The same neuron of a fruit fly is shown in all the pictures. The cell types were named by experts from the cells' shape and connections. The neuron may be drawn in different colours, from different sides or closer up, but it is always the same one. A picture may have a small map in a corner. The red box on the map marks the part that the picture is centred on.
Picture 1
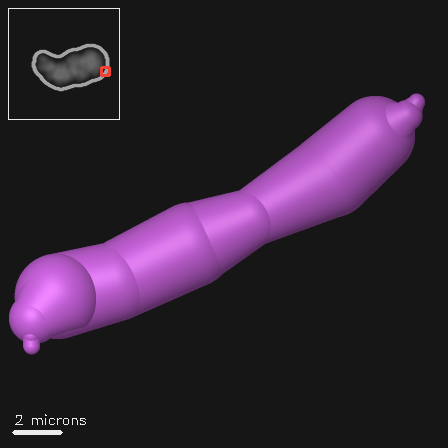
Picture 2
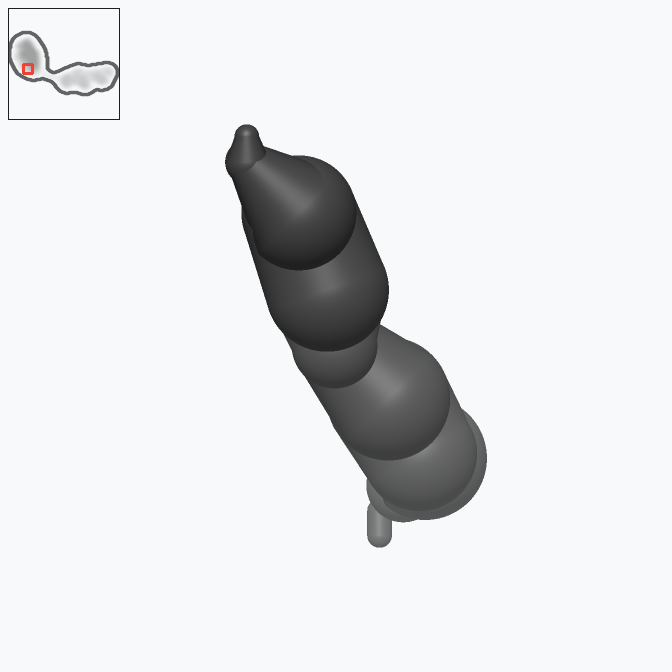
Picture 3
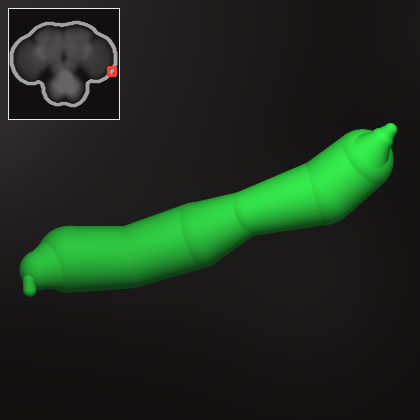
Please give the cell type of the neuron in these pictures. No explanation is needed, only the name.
R1-R6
